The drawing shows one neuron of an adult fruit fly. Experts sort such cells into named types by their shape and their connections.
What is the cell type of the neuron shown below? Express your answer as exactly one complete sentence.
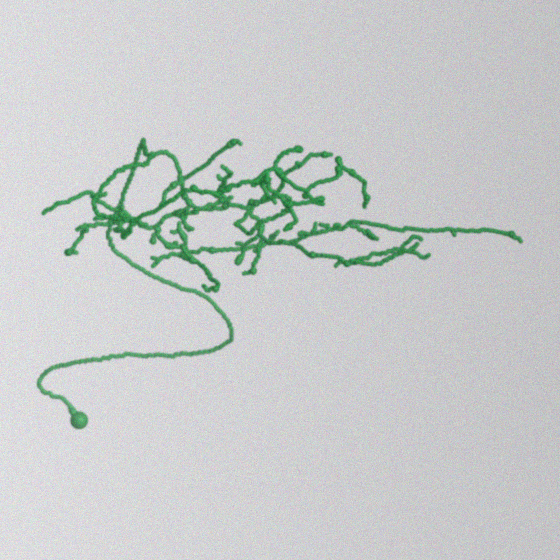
The single neuron here is of type IN02A056_c.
